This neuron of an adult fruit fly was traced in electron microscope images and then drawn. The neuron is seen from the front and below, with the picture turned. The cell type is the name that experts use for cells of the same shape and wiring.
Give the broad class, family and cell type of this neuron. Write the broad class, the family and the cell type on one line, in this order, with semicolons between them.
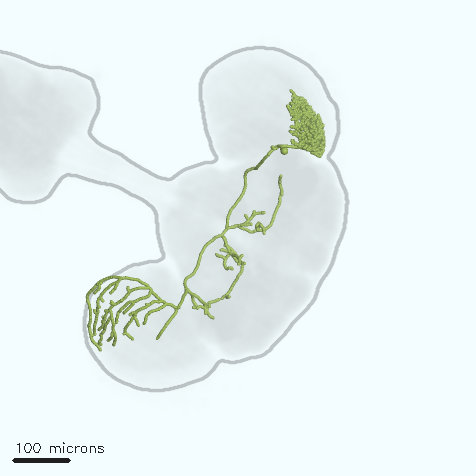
visual projection neuron; MeVPMe; MeVPMe3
